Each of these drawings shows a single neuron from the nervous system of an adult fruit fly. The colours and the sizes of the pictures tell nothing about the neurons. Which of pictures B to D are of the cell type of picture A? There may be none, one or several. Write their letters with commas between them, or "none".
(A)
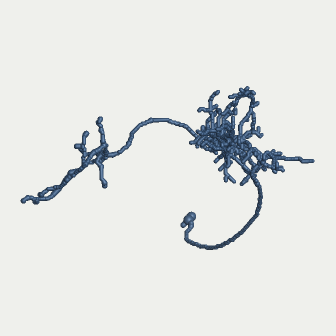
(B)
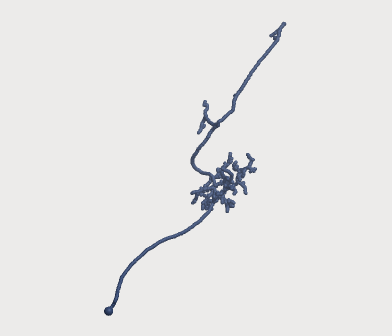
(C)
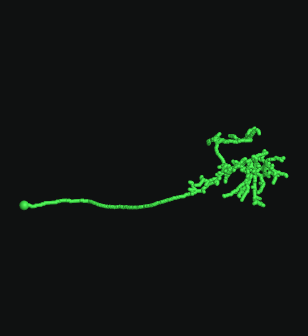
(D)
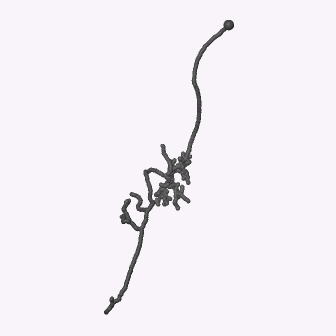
C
